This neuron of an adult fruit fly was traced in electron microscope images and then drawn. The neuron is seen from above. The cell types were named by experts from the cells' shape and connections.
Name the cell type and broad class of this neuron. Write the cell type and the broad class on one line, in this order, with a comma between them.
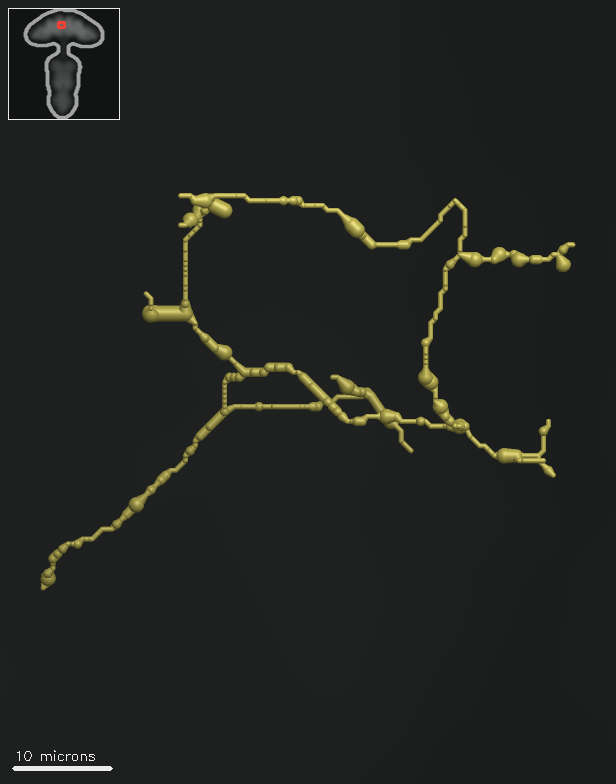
GNG643, sensory neuron entering the brain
